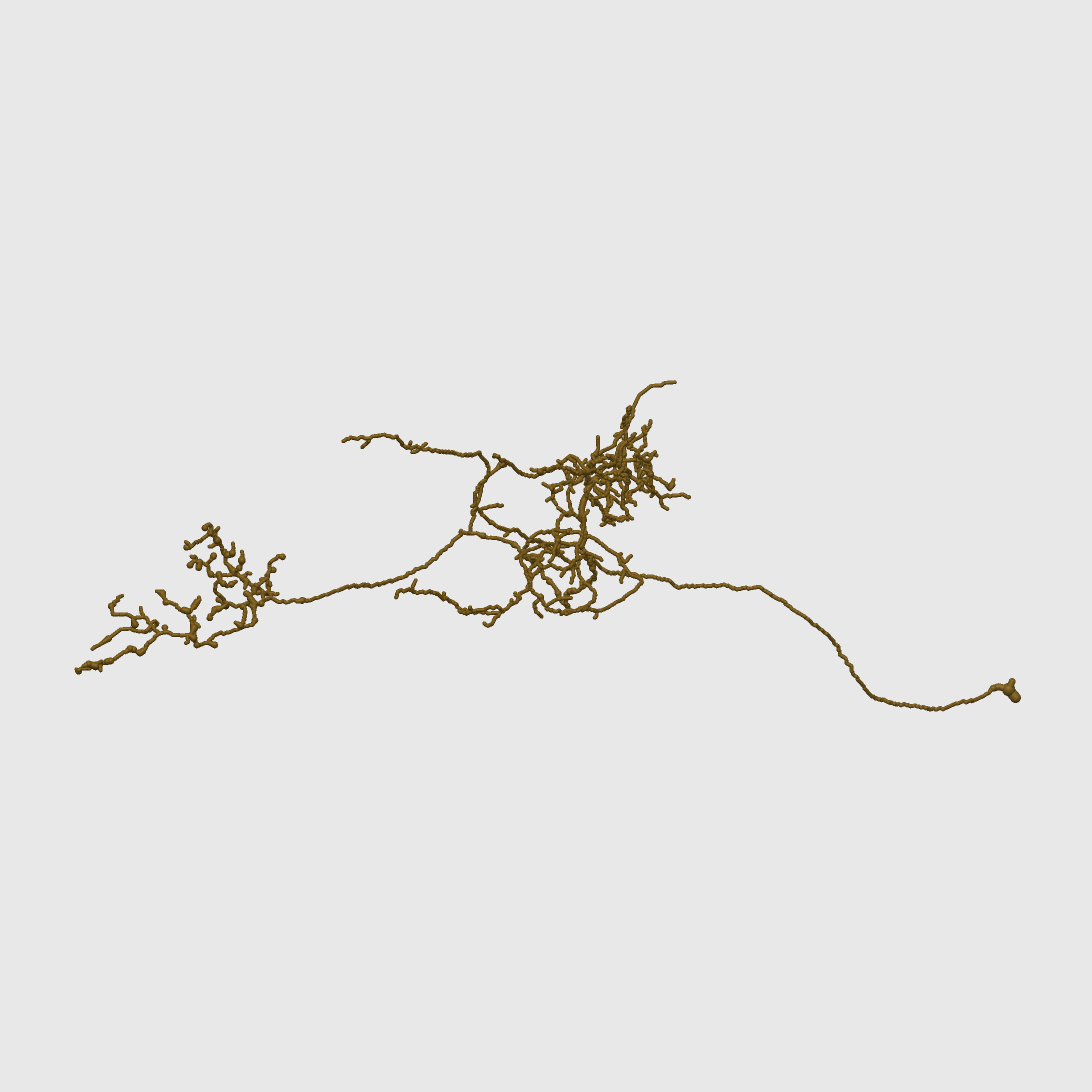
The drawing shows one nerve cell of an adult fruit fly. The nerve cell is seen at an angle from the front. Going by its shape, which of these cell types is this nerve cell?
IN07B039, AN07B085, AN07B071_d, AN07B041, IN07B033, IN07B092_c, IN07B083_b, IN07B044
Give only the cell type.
IN07B039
